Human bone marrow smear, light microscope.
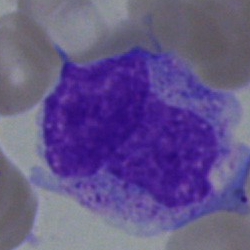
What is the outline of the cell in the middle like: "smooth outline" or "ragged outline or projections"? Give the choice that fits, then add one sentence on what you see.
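Ragged outline or projections. The cell outline is irregular, with small pointed projections at its edge.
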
